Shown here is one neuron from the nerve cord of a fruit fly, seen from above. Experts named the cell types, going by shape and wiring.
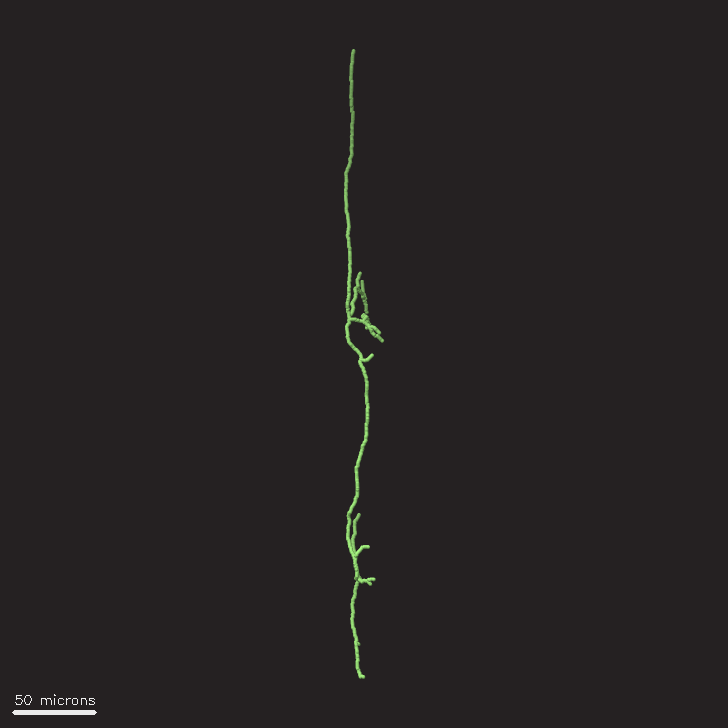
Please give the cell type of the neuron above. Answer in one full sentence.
The cell type DNg82 is the type of this neuron.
